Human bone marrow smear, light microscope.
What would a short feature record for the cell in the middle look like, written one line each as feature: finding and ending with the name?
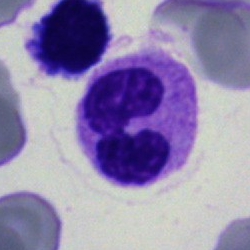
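Nucleus: deeply indented from the right, upper and lower lobes joined on the left
Border: round and smooth
Granules: fine and faint in the cytoplasm
Vacuoles: none seen
Cell: segmented neutrophil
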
